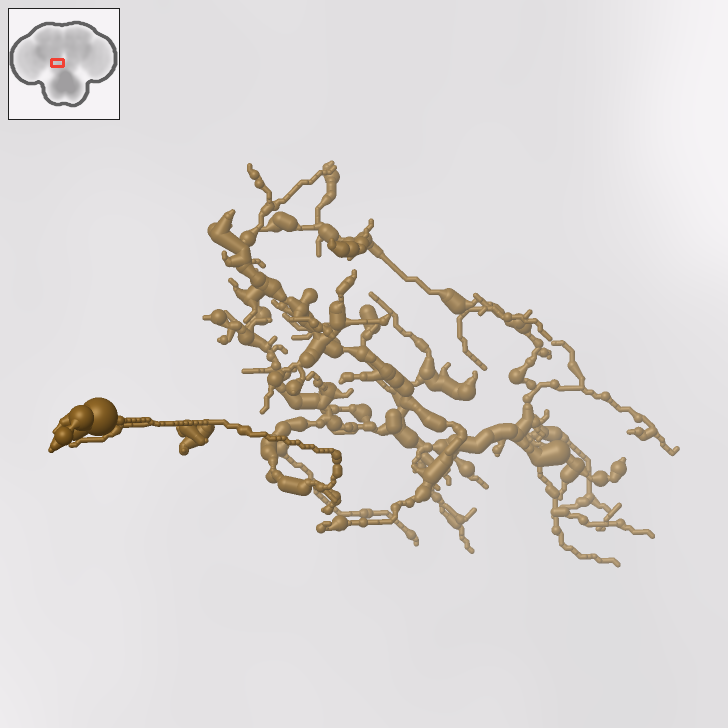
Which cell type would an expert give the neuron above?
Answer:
GNG266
